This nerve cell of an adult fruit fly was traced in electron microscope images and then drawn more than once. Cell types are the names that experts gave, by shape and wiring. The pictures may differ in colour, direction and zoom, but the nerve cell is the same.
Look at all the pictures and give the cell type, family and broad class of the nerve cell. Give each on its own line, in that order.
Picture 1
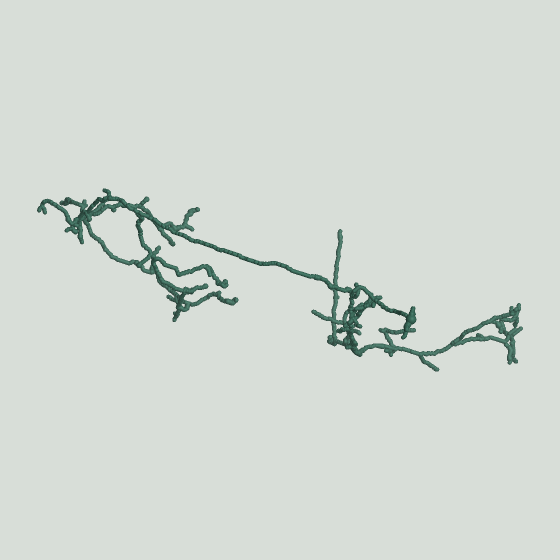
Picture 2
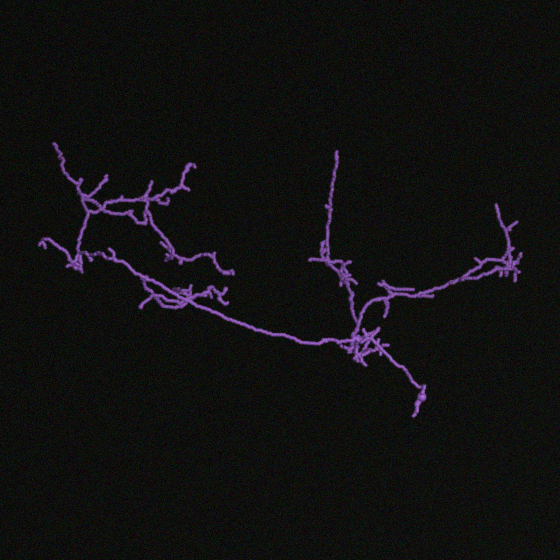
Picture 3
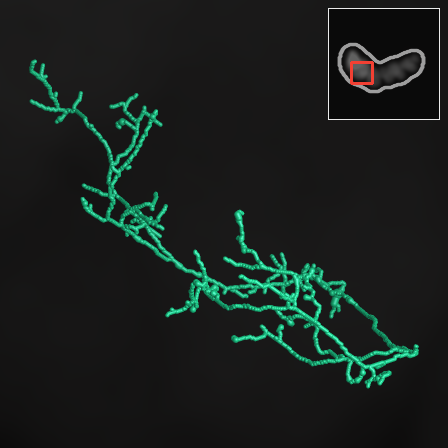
GNG600
hemilineage LB19
central-brain intrinsic neuron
